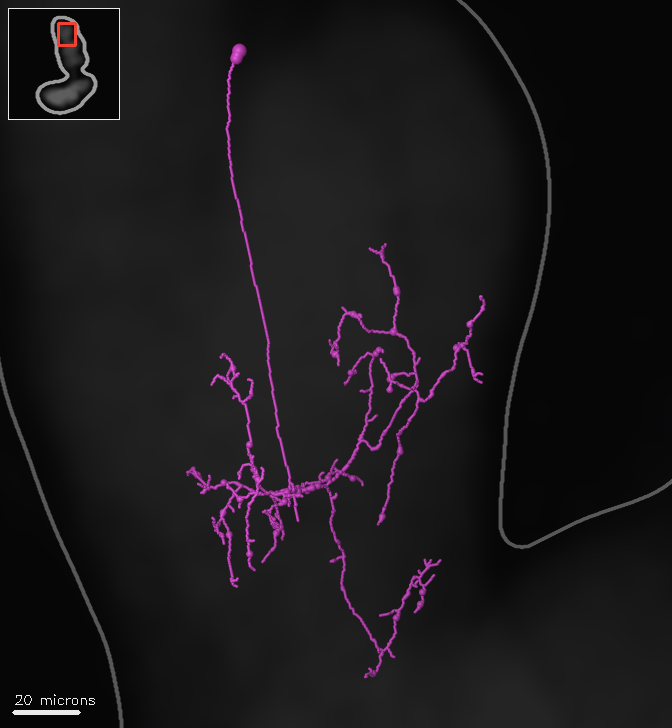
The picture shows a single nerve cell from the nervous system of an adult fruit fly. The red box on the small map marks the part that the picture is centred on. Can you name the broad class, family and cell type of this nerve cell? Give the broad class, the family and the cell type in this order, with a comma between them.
nerve-cord intrinsic neuron, hemilineage 12B, IN12B085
